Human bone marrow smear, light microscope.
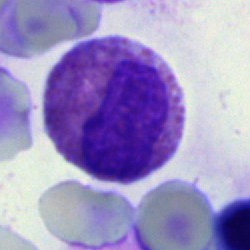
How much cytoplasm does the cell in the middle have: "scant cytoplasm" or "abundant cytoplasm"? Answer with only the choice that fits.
Abundant cytoplasm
